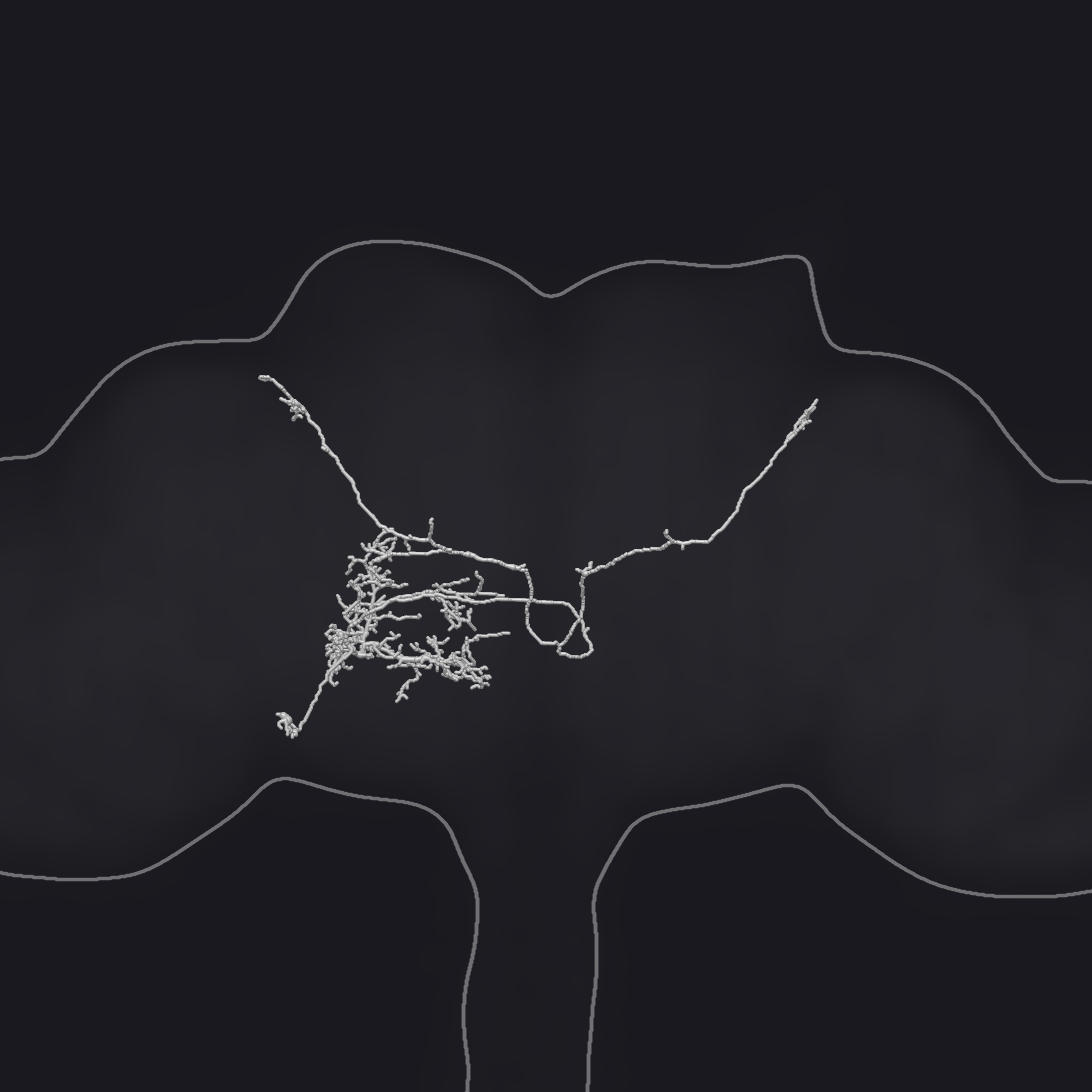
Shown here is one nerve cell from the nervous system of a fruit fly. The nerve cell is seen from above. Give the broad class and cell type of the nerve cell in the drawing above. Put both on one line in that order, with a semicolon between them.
central-brain intrinsic neuron; GNG525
